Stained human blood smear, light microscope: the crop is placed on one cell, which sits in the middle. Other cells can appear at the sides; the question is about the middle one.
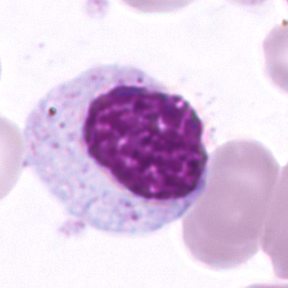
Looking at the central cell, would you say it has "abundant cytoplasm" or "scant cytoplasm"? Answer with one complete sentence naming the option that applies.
It is abundant cytoplasm that surrounds the nucleus of this cell.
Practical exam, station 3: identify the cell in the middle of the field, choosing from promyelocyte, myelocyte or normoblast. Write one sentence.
In the central position of this crop, the cell is a myelocyte.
